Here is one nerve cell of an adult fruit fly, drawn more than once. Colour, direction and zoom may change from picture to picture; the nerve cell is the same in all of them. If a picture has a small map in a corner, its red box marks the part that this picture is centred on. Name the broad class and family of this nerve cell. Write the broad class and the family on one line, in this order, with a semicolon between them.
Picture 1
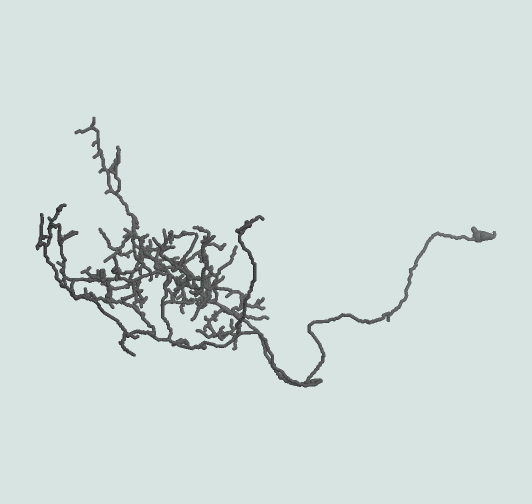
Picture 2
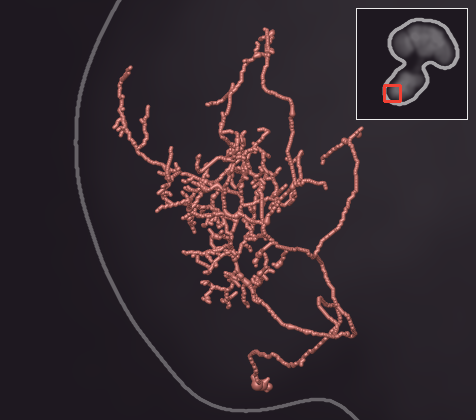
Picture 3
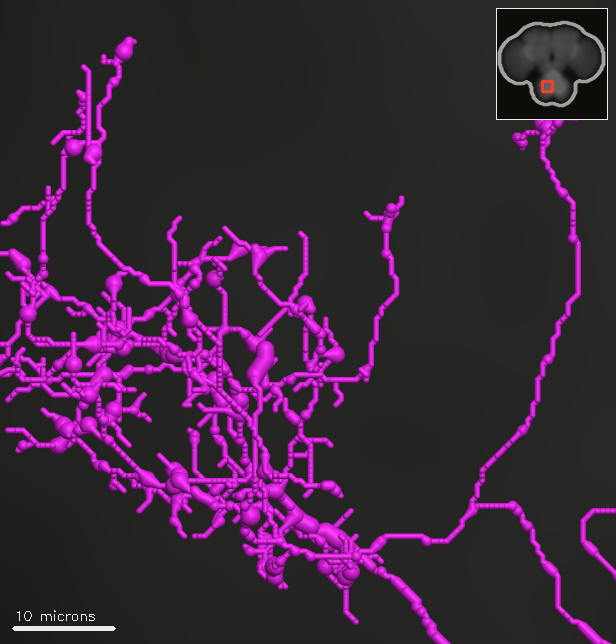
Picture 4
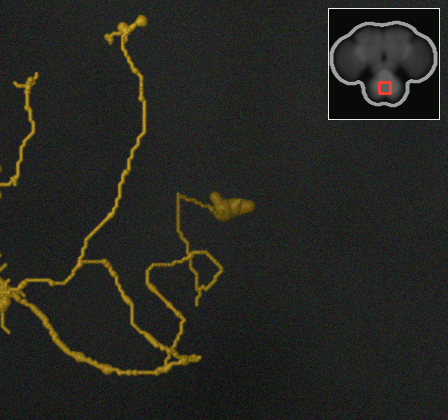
nerve-cord intrinsic neuron; hemilineage 01B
